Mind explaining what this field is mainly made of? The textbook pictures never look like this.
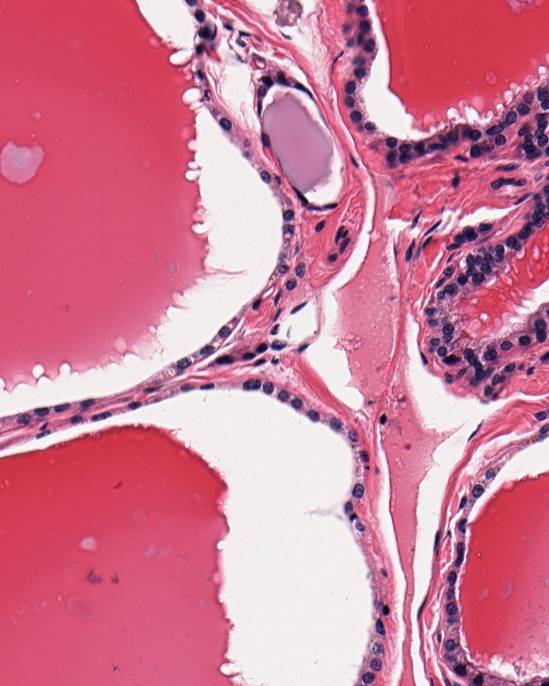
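Thyroid follicle is the main structure in this field. Lumen: dense pink colloid fills large follicles in all four corners. Lining: a single layer of flattened to low cuboidal cells with small, round, uniformly dark nuclei.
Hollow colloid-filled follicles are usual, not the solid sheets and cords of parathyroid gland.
Right side: more crowded cuboidal cells line smaller follicular spaces.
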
